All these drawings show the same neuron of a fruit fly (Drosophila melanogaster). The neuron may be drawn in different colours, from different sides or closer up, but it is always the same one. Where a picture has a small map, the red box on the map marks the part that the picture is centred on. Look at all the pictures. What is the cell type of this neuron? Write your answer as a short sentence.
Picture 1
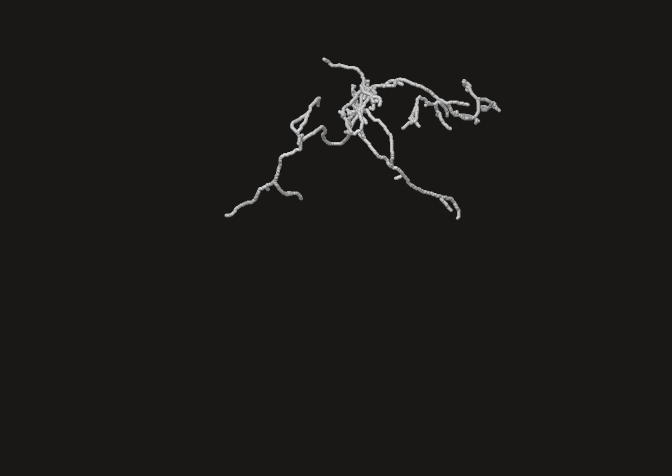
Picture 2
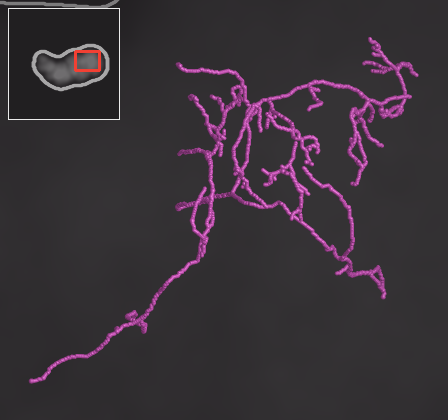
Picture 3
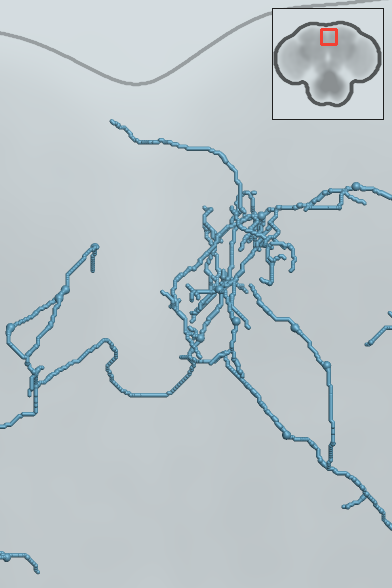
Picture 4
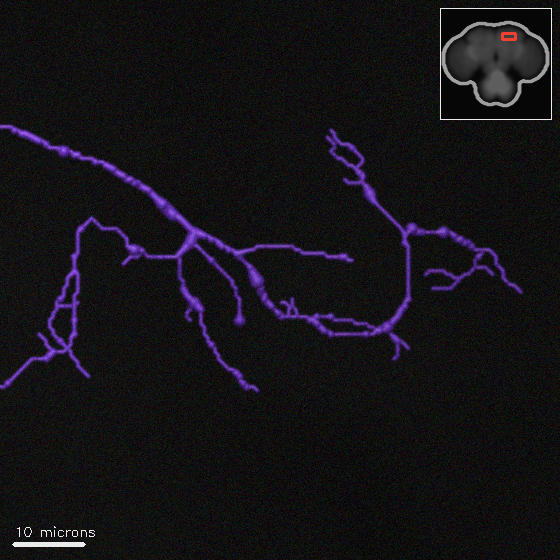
The cell type is CB3135.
